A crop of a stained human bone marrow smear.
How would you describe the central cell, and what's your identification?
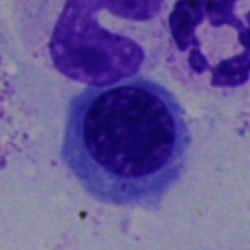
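Off-centre, toward the upper right of the cell, I find the nucleus. Its chromatin is dark purple and clumped, small paler spots between the clumps. I see no granules in the cytoplasm. The outline is irregular, with angular bumps along its edge. An erythroblast, then.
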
